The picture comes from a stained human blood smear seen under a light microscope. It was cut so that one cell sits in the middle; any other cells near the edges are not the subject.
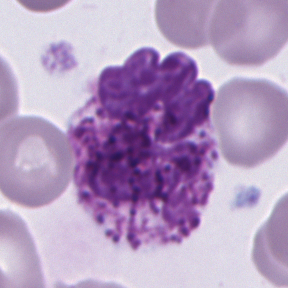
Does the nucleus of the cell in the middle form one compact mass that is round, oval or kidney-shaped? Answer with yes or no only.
No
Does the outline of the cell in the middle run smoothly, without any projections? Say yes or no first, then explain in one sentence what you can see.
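No. The cell outline is irregular and ragged along its lower edge.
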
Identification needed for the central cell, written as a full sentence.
The crop centres on a single cell, and that cell is a basophil.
